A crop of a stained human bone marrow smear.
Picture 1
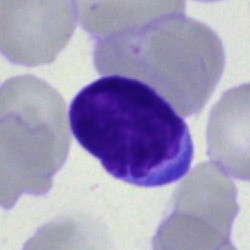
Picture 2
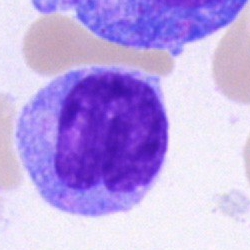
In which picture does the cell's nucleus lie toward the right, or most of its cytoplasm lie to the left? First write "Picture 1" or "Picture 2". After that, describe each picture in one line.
Picture 2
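In picture 1: Only a thin crescent of cytoplasm shows, at the lower right edge of the cell.
In picture 2: The nucleus lies off-centre toward the right side of the cell.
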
